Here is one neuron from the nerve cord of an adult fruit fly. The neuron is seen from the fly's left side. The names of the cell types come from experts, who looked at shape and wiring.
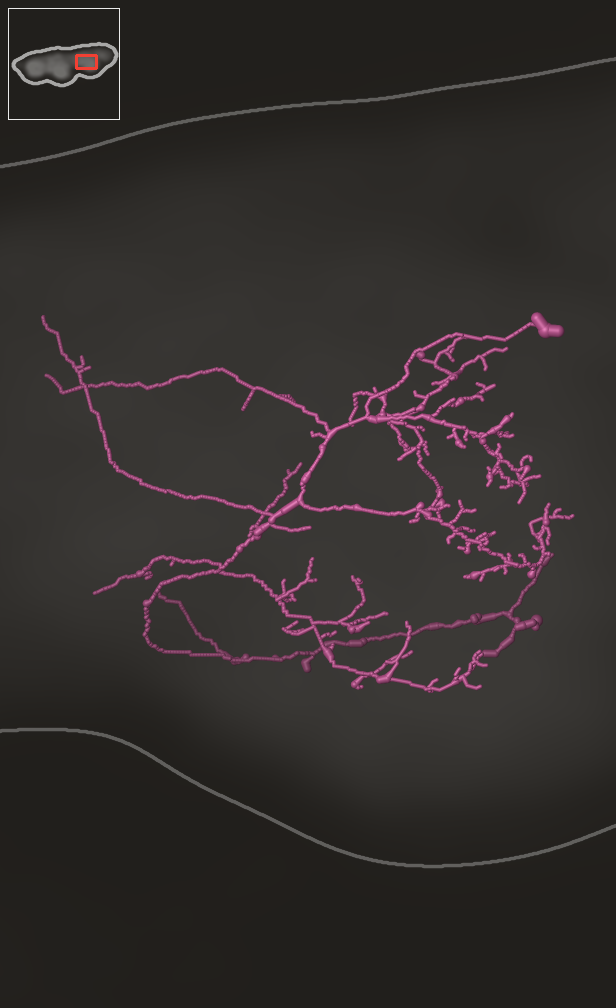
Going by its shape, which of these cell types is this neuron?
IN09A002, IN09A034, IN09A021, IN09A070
IN09A034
